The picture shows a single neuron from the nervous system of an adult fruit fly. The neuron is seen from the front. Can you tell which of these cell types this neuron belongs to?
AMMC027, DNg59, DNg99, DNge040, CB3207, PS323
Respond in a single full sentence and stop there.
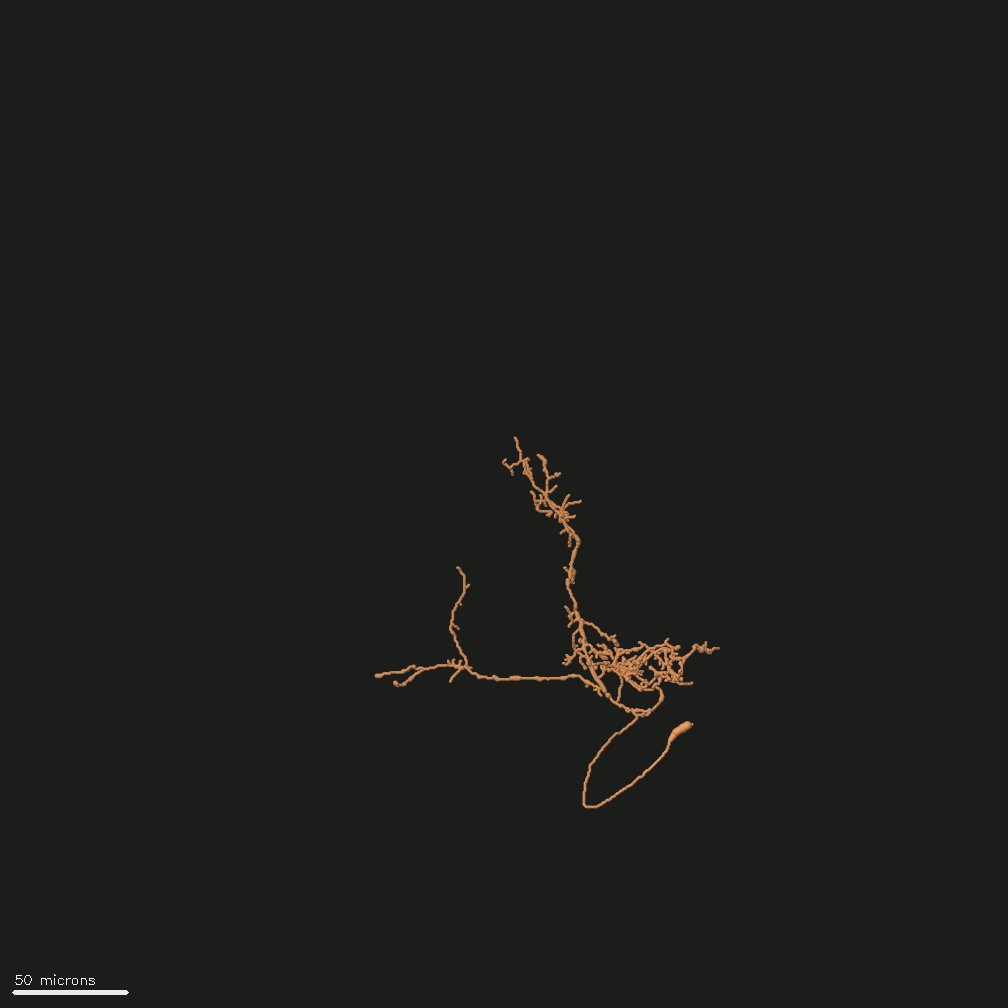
It is as AMMC027 that this neuron is typed.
